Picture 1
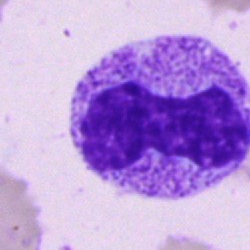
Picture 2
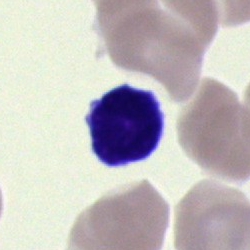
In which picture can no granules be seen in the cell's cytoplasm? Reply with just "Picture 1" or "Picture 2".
Picture 2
